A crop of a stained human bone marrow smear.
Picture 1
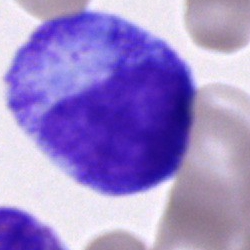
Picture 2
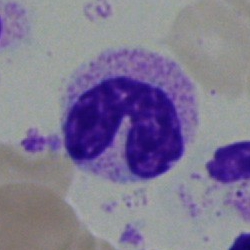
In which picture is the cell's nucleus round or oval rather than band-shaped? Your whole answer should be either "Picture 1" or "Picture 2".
Picture 1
